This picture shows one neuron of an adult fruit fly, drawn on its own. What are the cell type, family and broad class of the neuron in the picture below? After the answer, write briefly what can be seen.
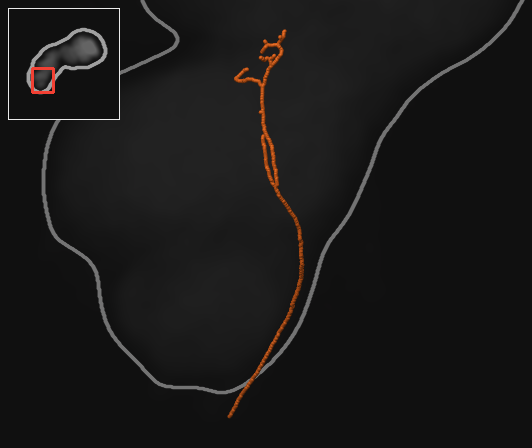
The cell type is SNpp02. Its family is called class mechanosensory proprioceptive. This is a sensory neuron entering the nerve cord. The drawing shows no cell body. There are a dozen or fewer branch ends.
